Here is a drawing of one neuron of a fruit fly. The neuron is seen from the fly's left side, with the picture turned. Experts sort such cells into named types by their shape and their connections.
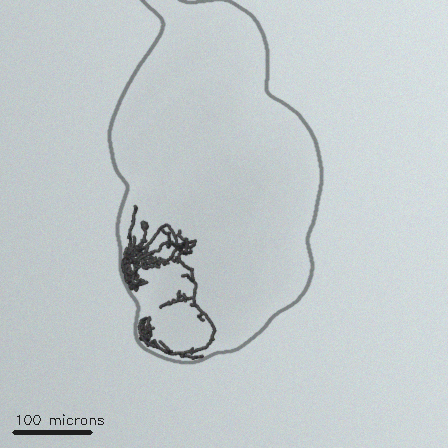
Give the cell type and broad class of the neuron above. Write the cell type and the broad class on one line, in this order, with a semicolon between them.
SLP374; central-brain intrinsic neuron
